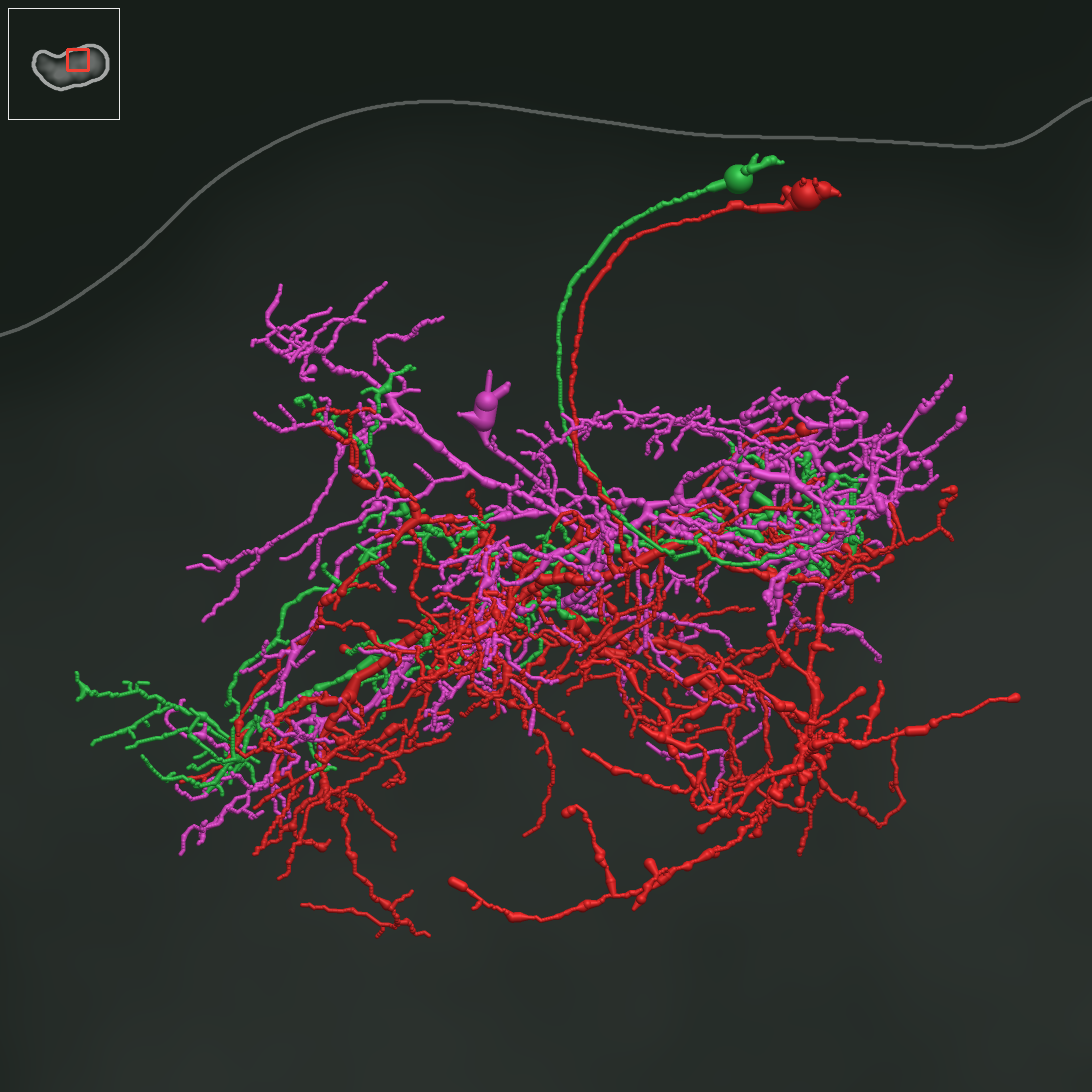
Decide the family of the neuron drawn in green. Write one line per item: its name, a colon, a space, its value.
family: hemilineage SMPp&v1_posterior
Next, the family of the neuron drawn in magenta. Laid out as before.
family: hemilineage DM4_dorsal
